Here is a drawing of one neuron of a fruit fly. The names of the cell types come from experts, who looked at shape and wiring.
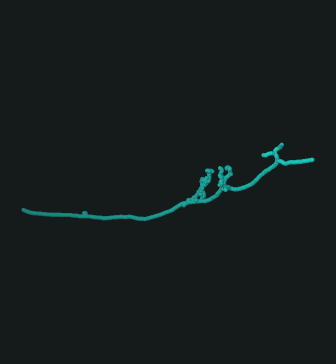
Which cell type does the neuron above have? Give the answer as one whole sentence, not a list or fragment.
Under the cell type SNpp25 falls this neuron.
